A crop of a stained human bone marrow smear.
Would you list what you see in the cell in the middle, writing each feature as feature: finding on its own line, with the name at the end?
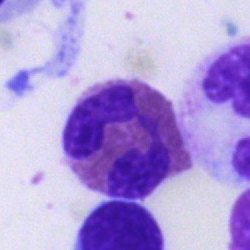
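Outline: roughly round, gently angular on the right
Nucleus: two main lobes, one upper left, one lower right
Chromatin: dark purple and coarsely clumped
Nucleoli: look closely, none are visible
Name: eosinophil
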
